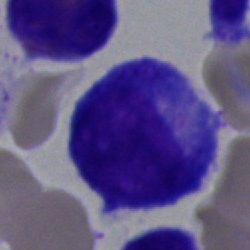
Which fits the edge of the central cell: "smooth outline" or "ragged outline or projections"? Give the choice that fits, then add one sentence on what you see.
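Smooth outline. The cell is round to slightly oval with a smooth margin.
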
